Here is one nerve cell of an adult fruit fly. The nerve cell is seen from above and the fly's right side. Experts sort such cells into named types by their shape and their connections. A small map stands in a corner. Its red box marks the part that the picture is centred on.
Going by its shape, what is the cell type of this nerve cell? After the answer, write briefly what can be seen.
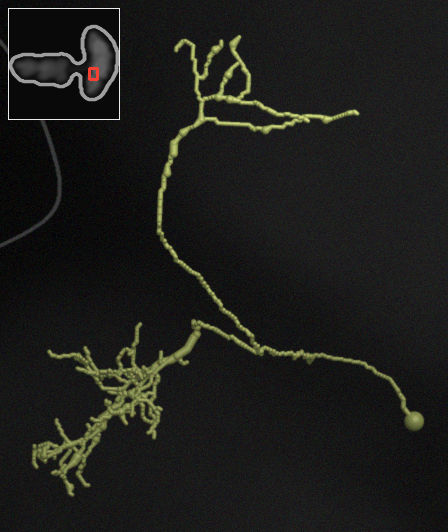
The cell type is LC13. This is a visual projection neuron. It is in the brain and does not reach the nerve cord. The cell body is at the lower right of the picture. The picture shows dozens of branch ends.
